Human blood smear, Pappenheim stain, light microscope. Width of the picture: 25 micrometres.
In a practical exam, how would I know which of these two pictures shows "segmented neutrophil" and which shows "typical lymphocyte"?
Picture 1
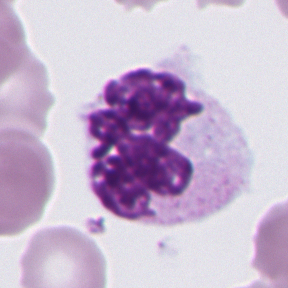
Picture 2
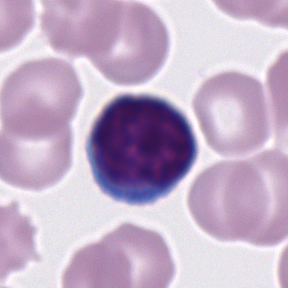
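The segmented neutrophil is in picture 1, the typical lymphocyte in picture 2. Cytoplasm is the first point to check: the neutrophil's is pale pinkish-lilac and holds fine, scattered lilac granules, while the lymphocyte's forms only a thin rim beside the nucleus and shows no granules.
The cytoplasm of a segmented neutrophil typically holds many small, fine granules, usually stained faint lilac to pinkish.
Chromatin comes next, and here the two agree: dark purple and coarsely clumped in both, and dense as well in the lymphocyte. Nucleoli are the third item, and neither nucleus shows any.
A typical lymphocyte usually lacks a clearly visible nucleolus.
Shape and size close the list: the lymphocyte has a round, smooth outline and measures about 10 micrometres across.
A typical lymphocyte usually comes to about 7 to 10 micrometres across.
As for surroundings, the lymphocyte sits among red cells without overlapping any, and a small purple fragment lies just outside the neutrophil's lower left edge.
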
